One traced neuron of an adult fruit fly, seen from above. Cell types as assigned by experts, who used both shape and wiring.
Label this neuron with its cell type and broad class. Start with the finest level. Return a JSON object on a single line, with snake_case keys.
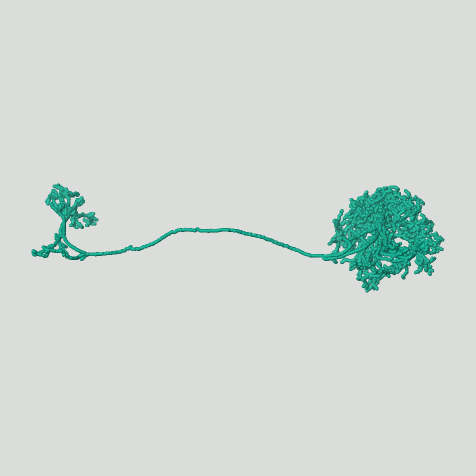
{"cell_type": "AVLP018", "broad_class": "central-brain intrinsic neuron"}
